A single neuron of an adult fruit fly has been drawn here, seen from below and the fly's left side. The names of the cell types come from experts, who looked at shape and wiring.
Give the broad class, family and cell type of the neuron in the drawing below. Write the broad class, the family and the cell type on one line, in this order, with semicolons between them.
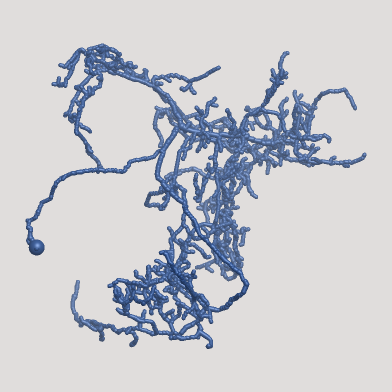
central-brain intrinsic neuron; hemilineage AOTUv4_dorsal; SMP153_a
